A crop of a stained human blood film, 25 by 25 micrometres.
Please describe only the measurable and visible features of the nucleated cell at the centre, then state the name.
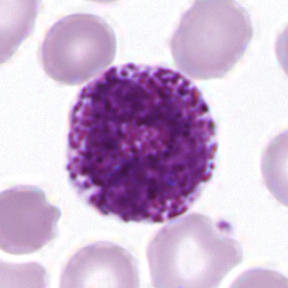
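Granules dark purple, coarse, densely packed across the whole cell. They overlie the nucleus, whose outline cannot be traced. At the margin they give the edge a beaded look. Diameter about 14 micrometres. This is a basophil.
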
